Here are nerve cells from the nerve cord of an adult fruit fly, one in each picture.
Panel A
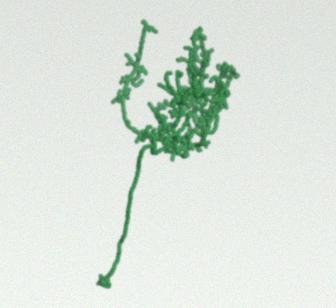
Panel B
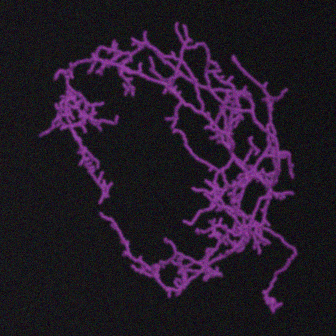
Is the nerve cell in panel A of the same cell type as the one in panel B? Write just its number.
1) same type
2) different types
2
